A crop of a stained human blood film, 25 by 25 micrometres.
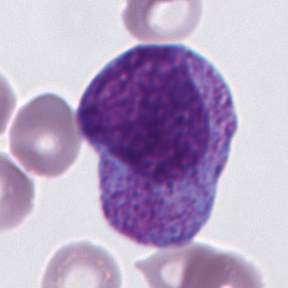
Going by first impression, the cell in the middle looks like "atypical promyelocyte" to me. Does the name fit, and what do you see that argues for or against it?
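I see a cell of about 18 by 14 micrometres with a smooth outline and no surface projections. Its nucleus is one large unlobed mass filling the upper part, and the cytoplasm forms a broad rim below and to the right of it. That cytoplasm is a pale greyish blue-violet, sprinkled with fine purple granules.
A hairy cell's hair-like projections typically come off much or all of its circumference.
So the smooth outline counts against hairy cell.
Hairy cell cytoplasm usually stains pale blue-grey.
The greyish tone here would not rule a hairy cell out, so colour alone settles nothing. Atypical promyelocyte, then, is the name that fits this cell.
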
